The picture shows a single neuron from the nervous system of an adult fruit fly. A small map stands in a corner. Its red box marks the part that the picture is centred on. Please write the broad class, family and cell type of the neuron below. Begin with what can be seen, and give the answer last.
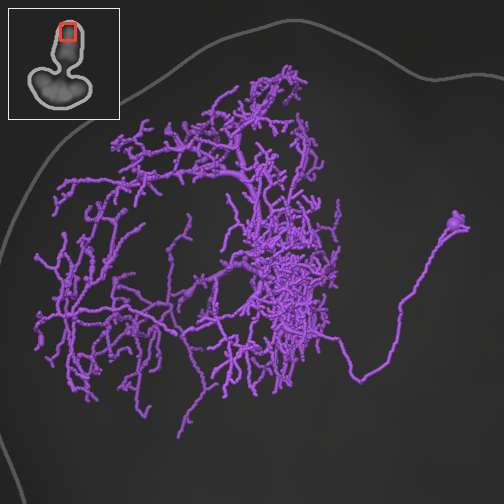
It is in the nerve cord and does not reach the brain. The cell body can be seen on the right of the picture. More than a hundred branch ends can be seen. It is a nerve-cord intrinsic neuron. The family is hemilineage 14A. The cell type is IN14A009.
